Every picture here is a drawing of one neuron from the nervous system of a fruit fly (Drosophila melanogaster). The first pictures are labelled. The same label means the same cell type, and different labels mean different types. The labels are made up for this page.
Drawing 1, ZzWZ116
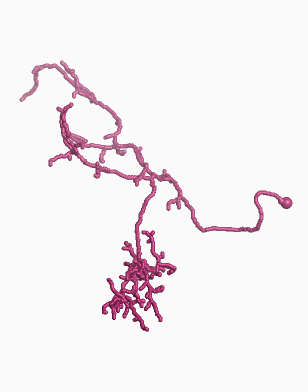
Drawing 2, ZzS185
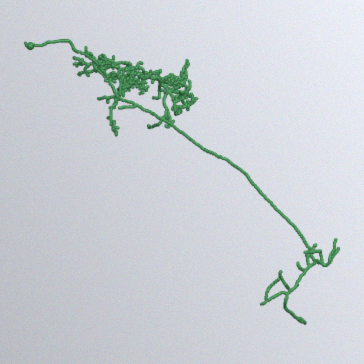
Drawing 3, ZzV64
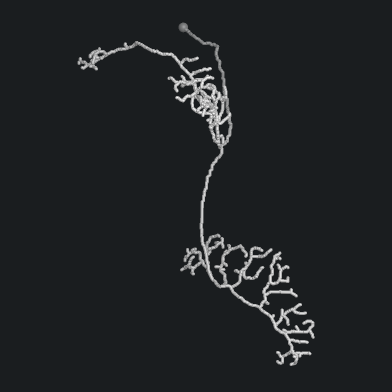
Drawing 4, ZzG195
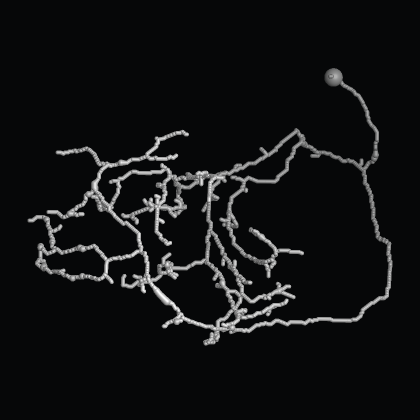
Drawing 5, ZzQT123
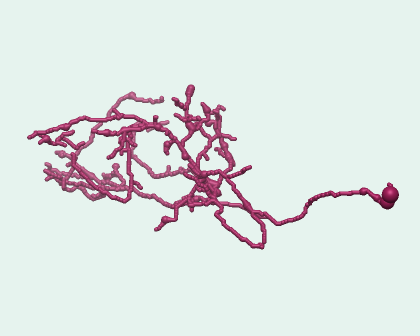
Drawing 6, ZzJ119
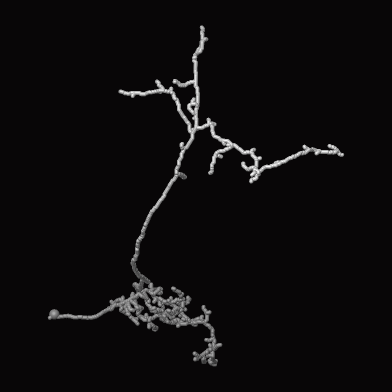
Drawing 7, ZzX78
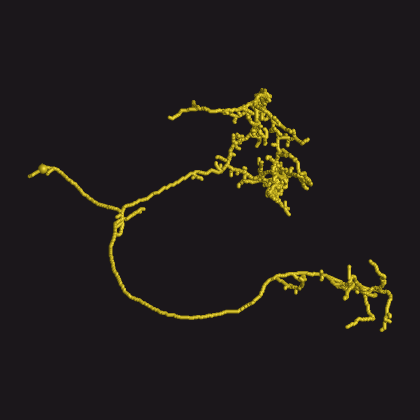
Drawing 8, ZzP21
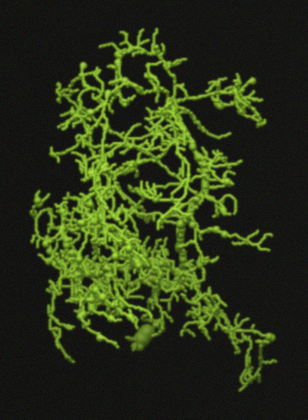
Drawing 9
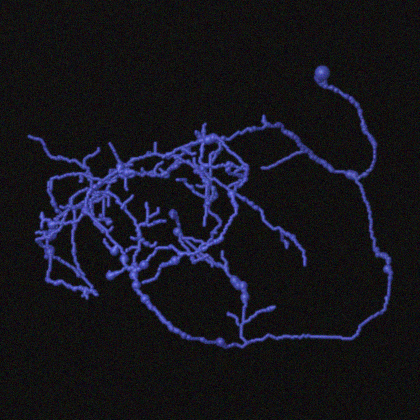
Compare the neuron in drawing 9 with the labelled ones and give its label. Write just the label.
ZzG195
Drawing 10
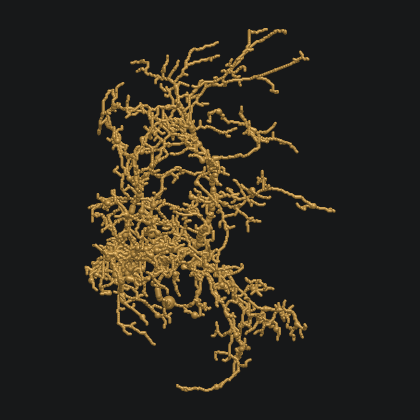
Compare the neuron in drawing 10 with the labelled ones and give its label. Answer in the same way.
ZzP21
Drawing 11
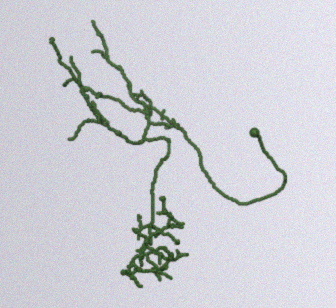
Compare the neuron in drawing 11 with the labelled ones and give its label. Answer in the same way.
ZzWZ116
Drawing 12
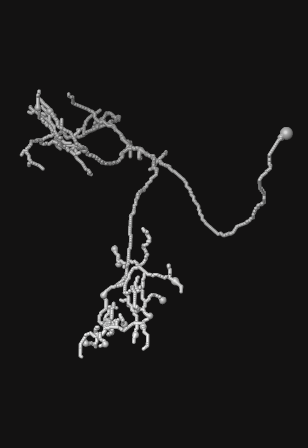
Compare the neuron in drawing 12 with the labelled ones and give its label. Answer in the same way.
ZzWZ116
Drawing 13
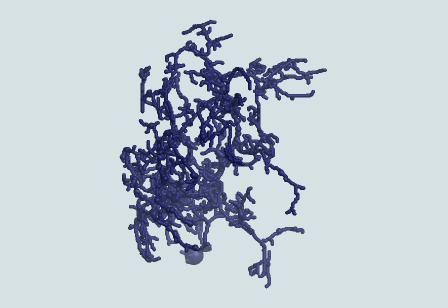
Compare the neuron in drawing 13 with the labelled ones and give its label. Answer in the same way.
ZzP21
